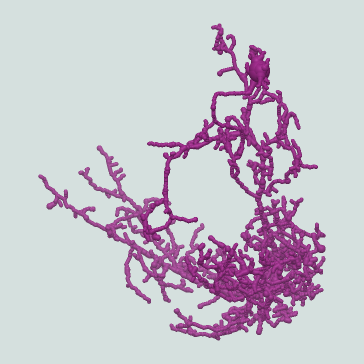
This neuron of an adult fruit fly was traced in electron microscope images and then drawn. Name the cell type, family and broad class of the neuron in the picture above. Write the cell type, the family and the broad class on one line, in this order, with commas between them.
IN16B022, hemilineage 16B, nerve-cord intrinsic neuron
